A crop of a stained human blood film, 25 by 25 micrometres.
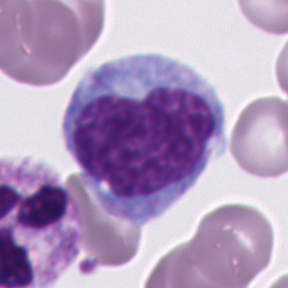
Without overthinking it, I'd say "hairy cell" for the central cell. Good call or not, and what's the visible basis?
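Start with the nucleus: a notch in its upper edge gives it a folded, kidney-like shape, it is about 13 by 9 micrometres, and it fills about 60% of the cell's area, which goes with monocyte.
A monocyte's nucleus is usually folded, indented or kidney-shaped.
Then the cytoplasm, with only a faint dusty texture and no coarse coloured granules, which also goes with monocyte.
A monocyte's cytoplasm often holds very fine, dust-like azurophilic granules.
The cell itself is roughly round and about 15 micrometres across. So it isn't a hairy cell; it's a monocyte.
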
